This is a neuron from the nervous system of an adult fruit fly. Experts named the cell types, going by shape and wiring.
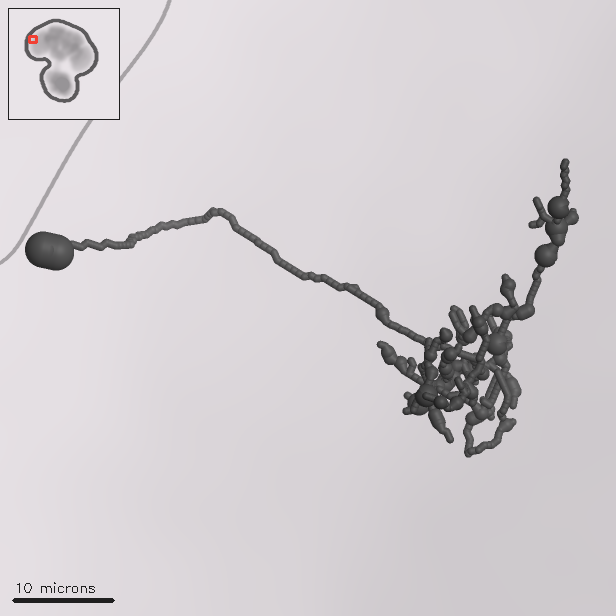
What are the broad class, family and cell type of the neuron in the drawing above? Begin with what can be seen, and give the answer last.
Its cell body lies on the left of the picture. From left to right in the picture it spans about 55 microns. Its broad class is optic-lobe intrinsic neuron. Its family is Cm. Its cell type is Cm1.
